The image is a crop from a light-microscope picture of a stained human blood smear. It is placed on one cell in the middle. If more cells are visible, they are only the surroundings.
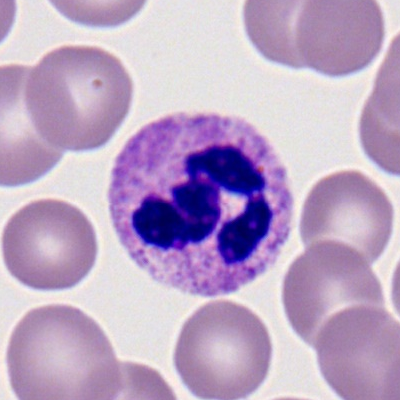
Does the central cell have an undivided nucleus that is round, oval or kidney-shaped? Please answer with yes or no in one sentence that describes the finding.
No, the cell's nucleus is segmented into two or more lobes.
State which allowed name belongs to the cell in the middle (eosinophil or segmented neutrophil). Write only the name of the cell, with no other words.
segmented neutrophil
